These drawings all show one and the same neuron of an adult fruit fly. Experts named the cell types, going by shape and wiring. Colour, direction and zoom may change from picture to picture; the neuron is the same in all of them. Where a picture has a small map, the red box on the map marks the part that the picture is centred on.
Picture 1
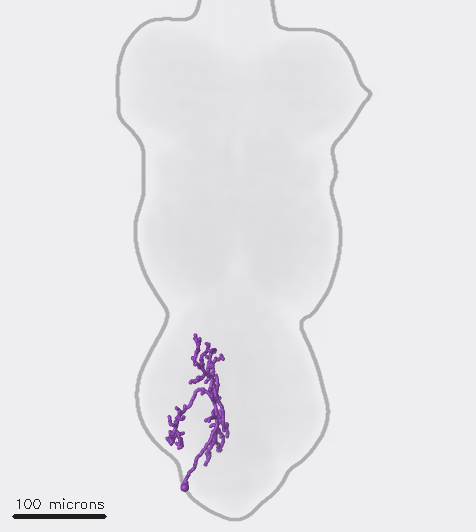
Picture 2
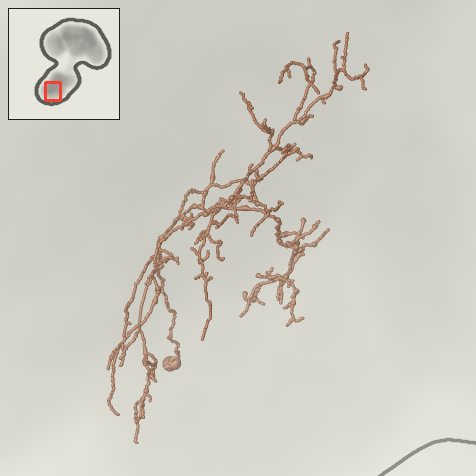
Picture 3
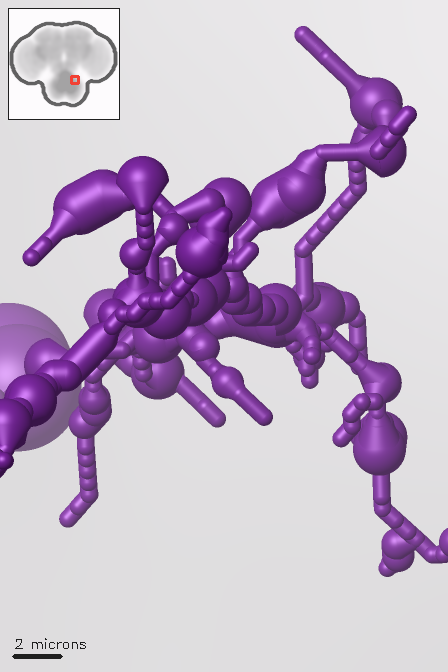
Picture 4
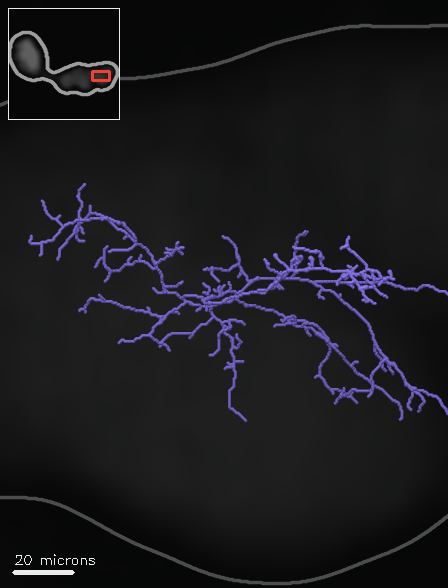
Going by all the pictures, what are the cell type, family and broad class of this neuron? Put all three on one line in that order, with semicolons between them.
IN21A051; hemilineage 21A; nerve-cord intrinsic neuron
